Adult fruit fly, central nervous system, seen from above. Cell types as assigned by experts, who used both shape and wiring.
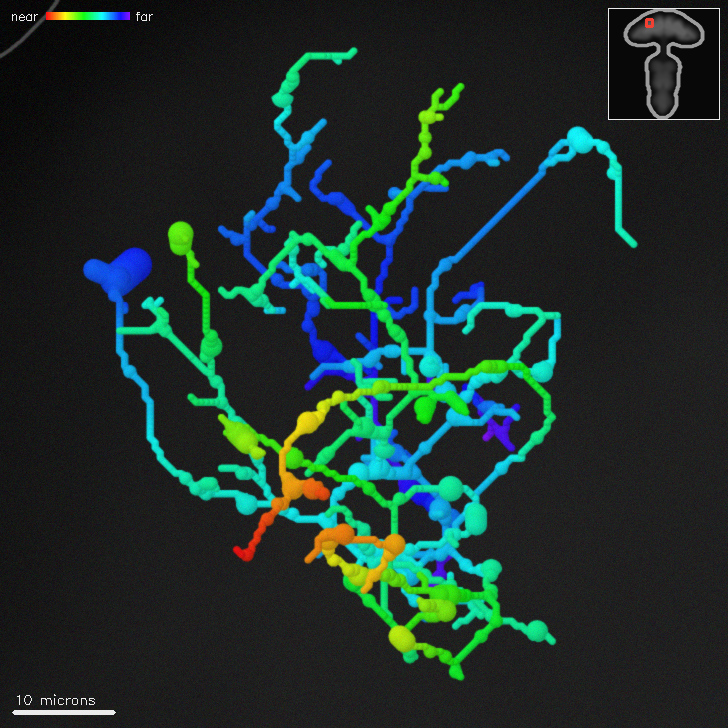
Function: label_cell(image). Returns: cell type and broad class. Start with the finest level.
CB1208; central-brain intrinsic neuron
